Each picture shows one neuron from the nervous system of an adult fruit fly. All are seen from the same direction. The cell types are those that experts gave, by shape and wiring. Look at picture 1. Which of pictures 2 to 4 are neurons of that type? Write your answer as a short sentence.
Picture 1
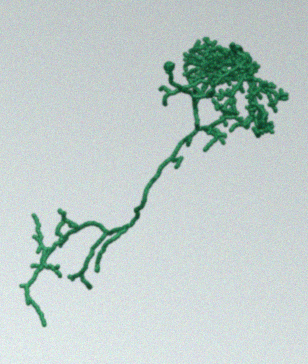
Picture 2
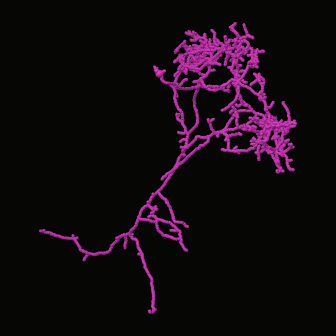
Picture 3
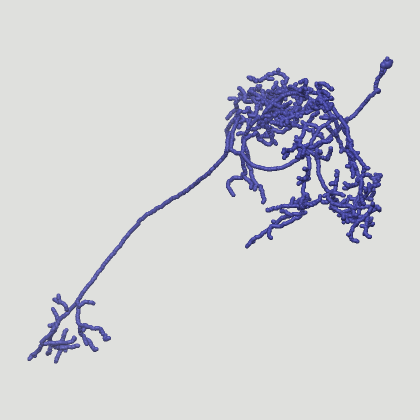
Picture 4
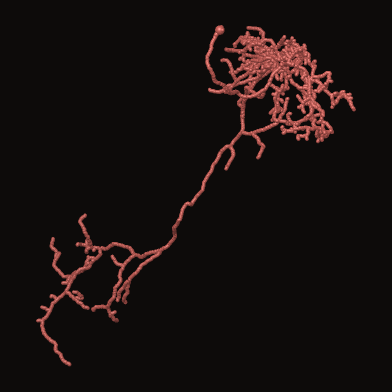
Picture 4 is of the same cell type.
